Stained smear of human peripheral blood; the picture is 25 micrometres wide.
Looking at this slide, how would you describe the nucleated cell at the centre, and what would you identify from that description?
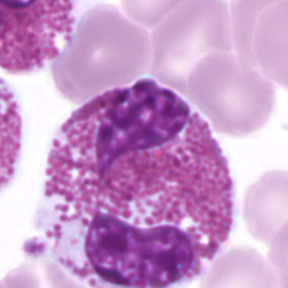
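Start with the outline, which is roughly round. Inside it, the nucleus has two lobes, one at the top of the cell and one at the bottom, and a thin strand joins them. Notice how dense and dark purple the chromatin is. The cell is an eosinophil.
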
